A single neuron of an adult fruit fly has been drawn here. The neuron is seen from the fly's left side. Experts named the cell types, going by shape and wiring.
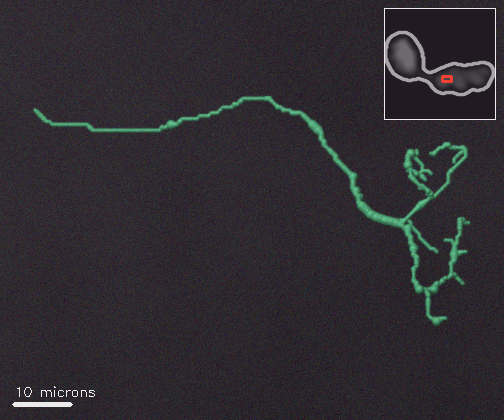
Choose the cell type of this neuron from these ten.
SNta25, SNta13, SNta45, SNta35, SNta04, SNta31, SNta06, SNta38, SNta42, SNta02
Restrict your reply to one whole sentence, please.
This neuron has been assigned cell type SNta04.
